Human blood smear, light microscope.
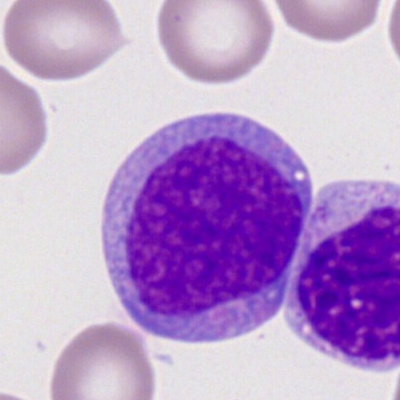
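Myeloblast: a cell with a round, smooth outline. The chromatin is mottled, its darker clumps separated by paler areas. No vacuoles appear in the cytoplasm. A small white refractile dot sits at the right edge of the nucleus.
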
